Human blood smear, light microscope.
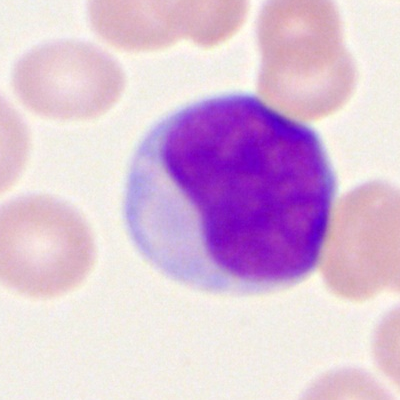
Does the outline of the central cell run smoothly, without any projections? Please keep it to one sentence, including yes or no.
Yes, the edge of this cell is smooth and even.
